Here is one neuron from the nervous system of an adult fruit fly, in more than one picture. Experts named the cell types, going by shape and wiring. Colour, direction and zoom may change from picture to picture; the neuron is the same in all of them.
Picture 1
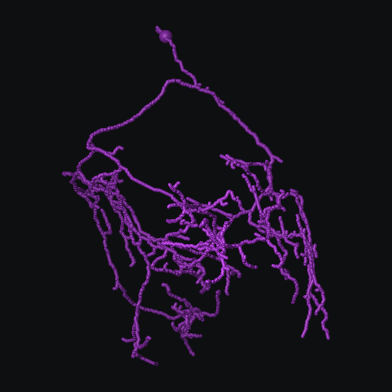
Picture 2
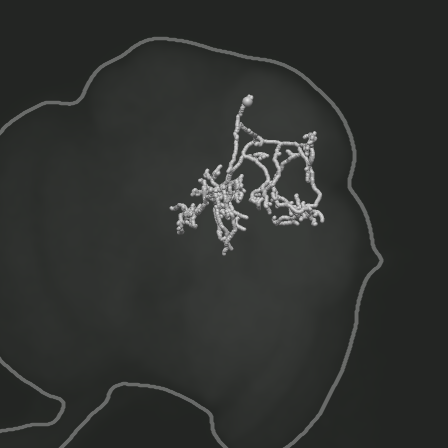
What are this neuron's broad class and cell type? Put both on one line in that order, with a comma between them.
central-brain intrinsic neuron, PLP079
